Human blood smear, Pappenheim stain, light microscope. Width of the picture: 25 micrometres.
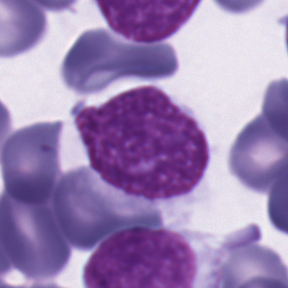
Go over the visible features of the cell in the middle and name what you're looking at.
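First, shape: the cell is roughly oval, narrowing slightly toward its upper-left end. Second, nucleus: a single unlobed mass filling almost the whole cell. Third, granules: none are visible. Fourth, margin: a small pale tag projects from the upper-left edge. It is a myeloblast.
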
